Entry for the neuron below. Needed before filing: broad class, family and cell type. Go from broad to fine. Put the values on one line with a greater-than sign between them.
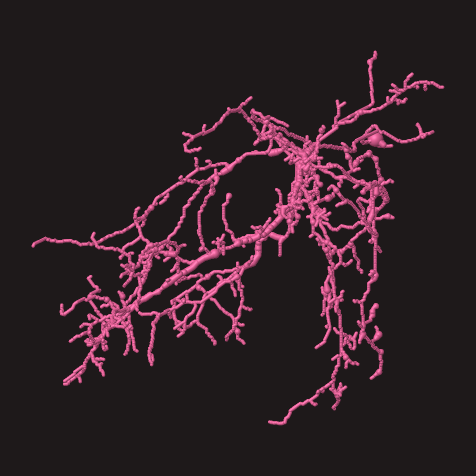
nerve-cord intrinsic neuron > hemilineage 03A > IN03A032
